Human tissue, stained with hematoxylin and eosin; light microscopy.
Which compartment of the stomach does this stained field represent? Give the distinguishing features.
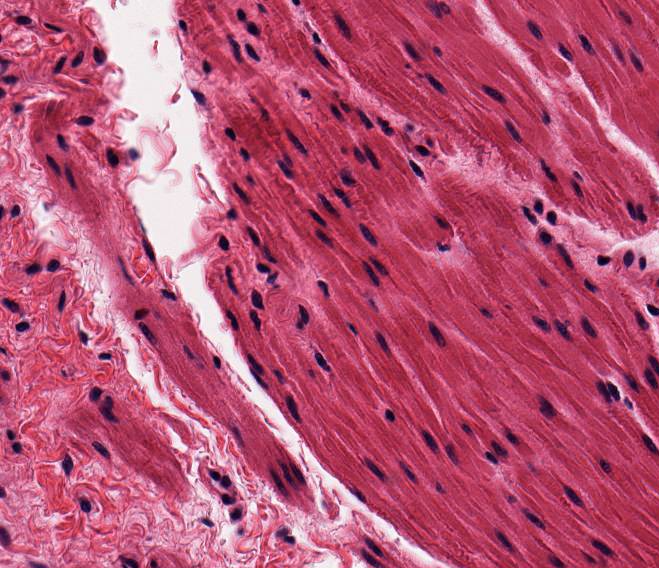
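The right two-thirds is smooth muscle, its fibres closely packed. Its nuclei are dark, elongated ovals lying lengthwise along the fibres.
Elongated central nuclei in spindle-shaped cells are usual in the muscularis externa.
At the left edge lie loose, wavy pink collagen fibres with scattered dark nuclei, set off by a narrow white cleft running down from the top.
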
